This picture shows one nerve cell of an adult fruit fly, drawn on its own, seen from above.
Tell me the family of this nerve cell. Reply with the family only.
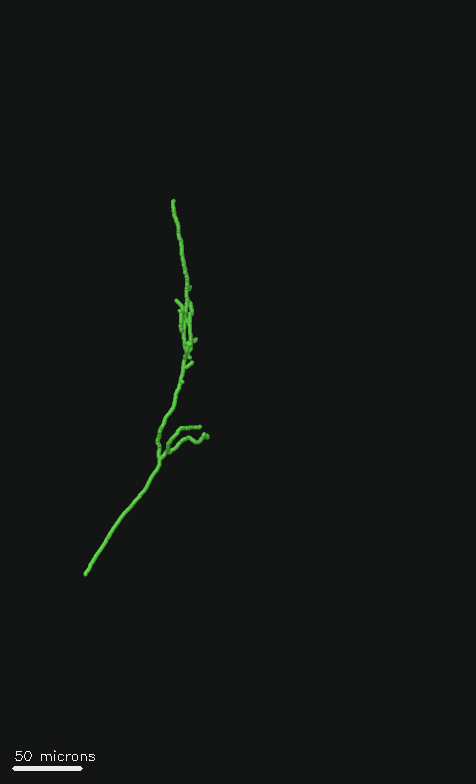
class mechanosensory proprioceptive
